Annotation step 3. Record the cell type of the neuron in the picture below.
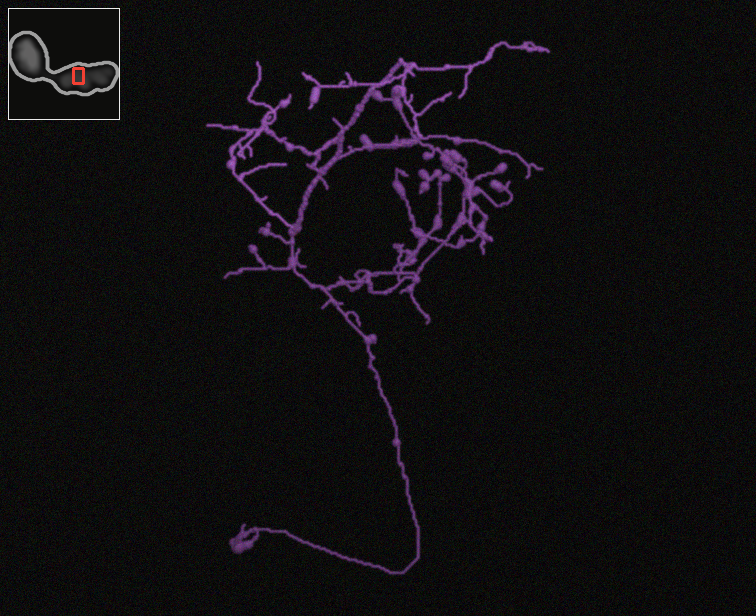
IN16B099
